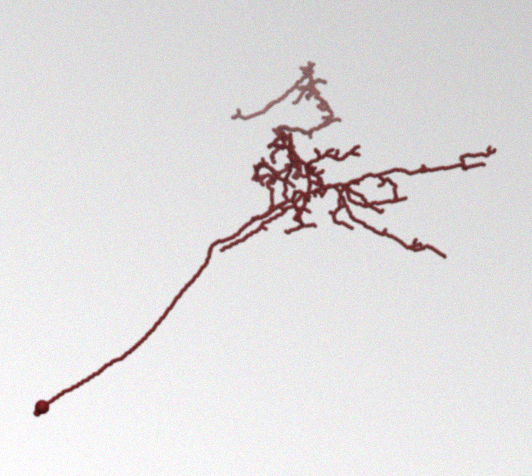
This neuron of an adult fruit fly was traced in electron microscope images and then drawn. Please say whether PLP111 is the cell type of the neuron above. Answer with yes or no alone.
yes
